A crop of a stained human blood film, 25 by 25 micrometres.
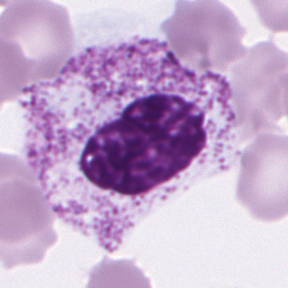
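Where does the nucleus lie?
Off-centre, toward the right side of the cell.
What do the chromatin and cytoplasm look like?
The chromatin is dark purple and coarsely clumped; the cytoplasm is abundant and very pale.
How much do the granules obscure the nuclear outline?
They leave it plainly visible.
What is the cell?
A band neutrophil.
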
